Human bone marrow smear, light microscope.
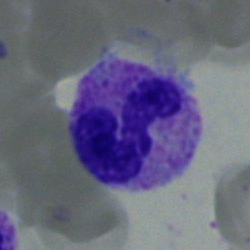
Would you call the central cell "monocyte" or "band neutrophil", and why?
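The central cell is a band neutrophil, not a monocyte. Its cytoplasm is pinkish-lilac, lies mostly to the right of the nucleus, and holds fine, evenly scattered pinkish granules.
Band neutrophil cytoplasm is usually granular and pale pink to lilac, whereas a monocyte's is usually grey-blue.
Its chromatin is dark purple and coarsely clumped.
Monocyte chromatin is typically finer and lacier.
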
